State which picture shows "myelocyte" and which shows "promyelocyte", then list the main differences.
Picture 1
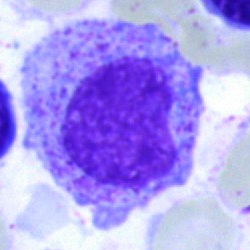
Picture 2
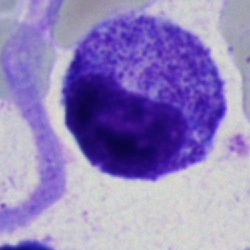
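Shown in picture 1 is a promyelocyte, and in picture 2 a myelocyte. The promyelocyte's chromatin is finely granular rather than coarsely clumped, while the myelocyte's is dense and stains deep purple. In the myelocyte the nucleus fills the lower half of the cell, has a curved upper border and shows no nucleoli.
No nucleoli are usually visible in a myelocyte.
Between its granules the myelocyte's cytoplasm has a pale lilac background.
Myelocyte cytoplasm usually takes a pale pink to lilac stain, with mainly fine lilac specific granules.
The promyelocyte has a slightly irregular, frayed edge with a small pale blue bulge at the bottom, no vacuoles, and pale unnucleated discs around most sides.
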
